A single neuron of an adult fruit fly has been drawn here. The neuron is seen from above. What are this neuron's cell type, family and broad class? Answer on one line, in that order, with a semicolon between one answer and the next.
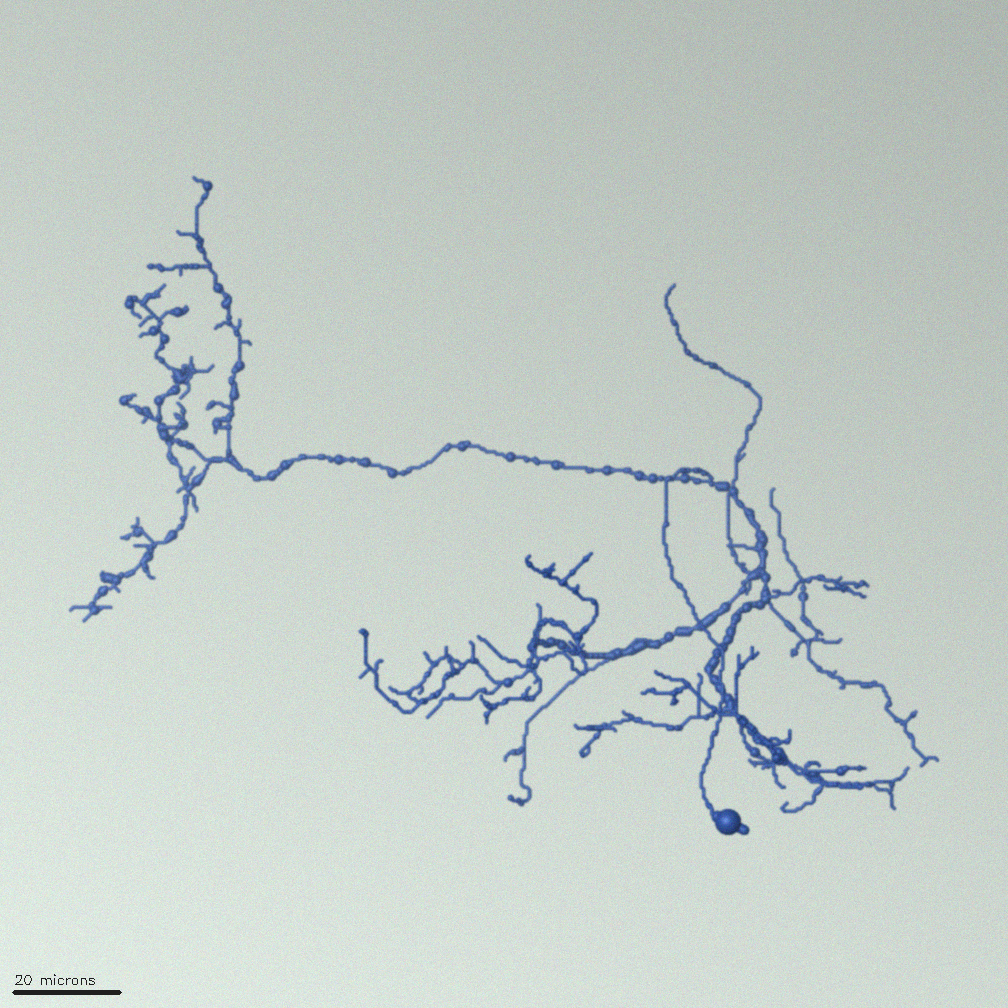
CB1642; hemilineage VLPp2; central-brain intrinsic neuron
